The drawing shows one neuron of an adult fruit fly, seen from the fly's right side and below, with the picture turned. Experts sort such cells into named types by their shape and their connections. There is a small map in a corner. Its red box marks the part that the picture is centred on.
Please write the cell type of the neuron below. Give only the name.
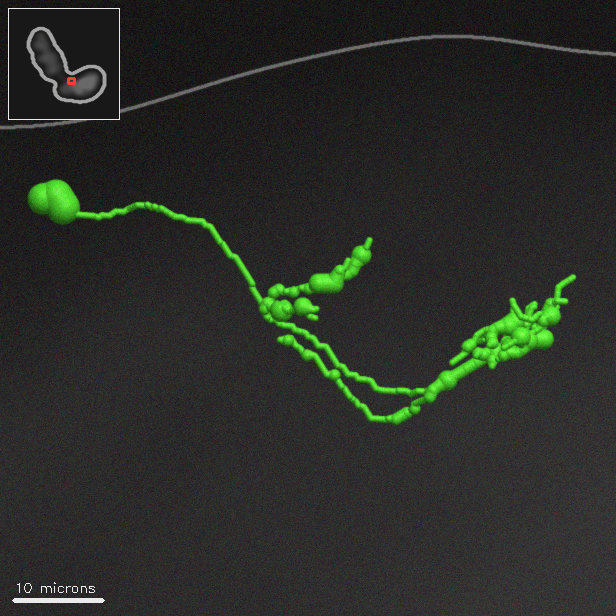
T5b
